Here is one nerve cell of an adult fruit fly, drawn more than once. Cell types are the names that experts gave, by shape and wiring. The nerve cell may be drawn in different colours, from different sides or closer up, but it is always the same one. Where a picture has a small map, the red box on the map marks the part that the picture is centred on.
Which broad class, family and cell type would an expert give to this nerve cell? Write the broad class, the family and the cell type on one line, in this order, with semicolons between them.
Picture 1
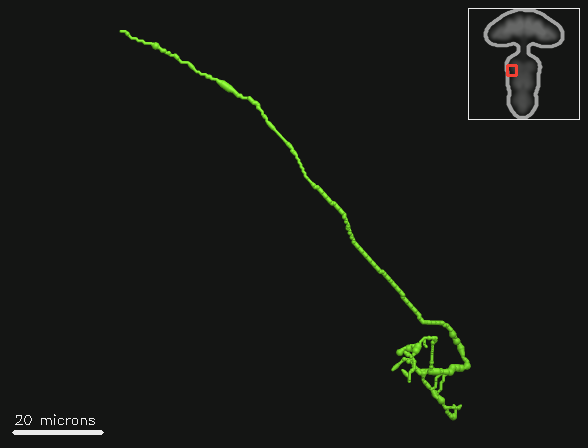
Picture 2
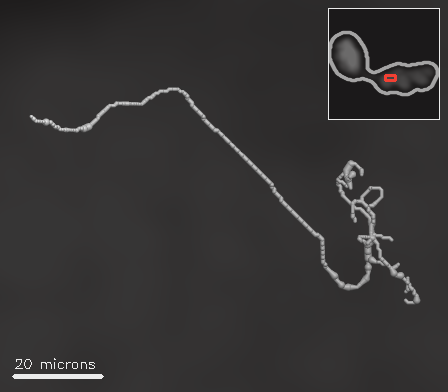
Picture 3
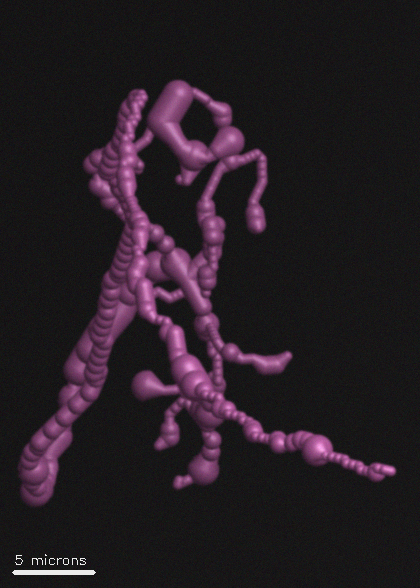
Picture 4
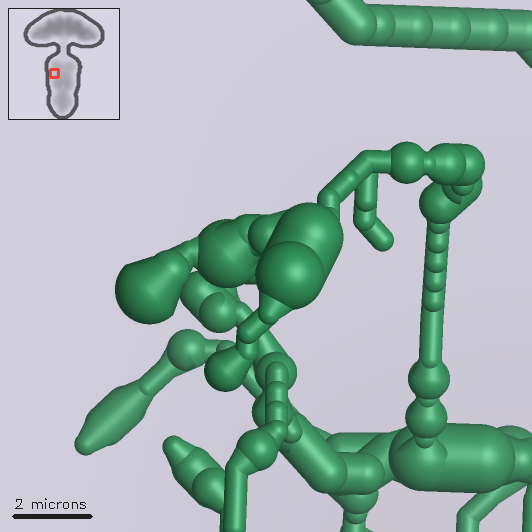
sensory neuron entering the nerve cord; class mechanosensory tactile; SNta04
